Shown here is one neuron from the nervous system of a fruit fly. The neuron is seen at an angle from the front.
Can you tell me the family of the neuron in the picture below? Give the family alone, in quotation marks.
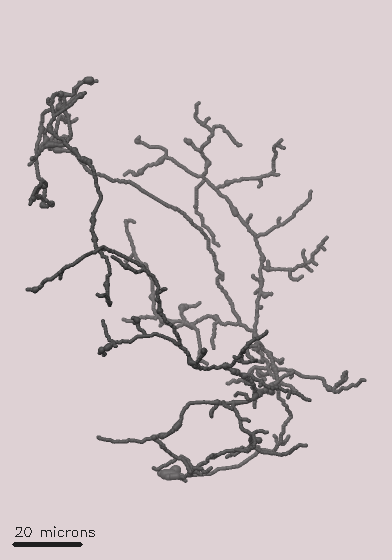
"hemilineage 04B"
